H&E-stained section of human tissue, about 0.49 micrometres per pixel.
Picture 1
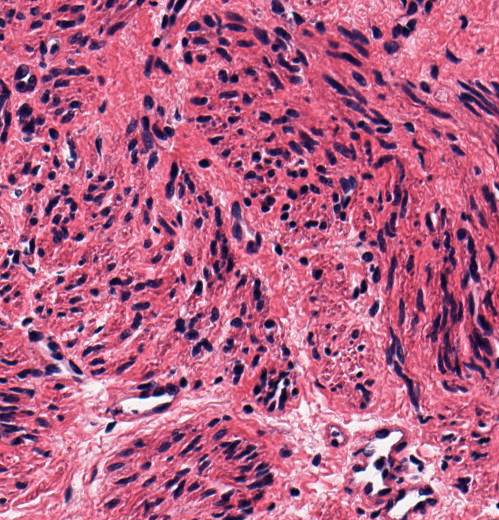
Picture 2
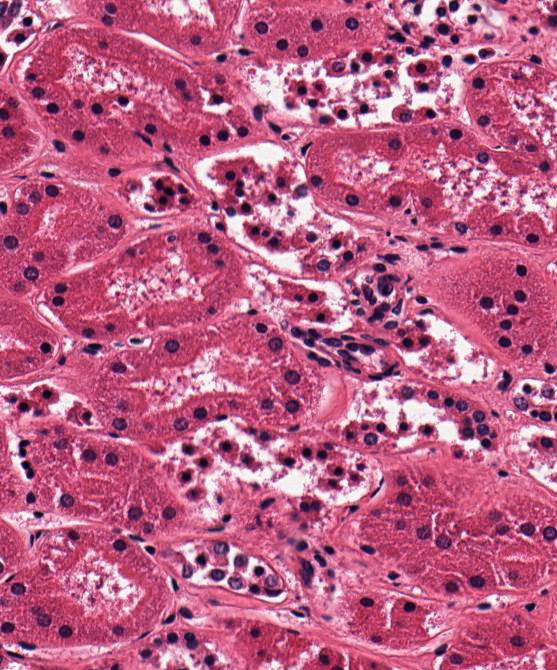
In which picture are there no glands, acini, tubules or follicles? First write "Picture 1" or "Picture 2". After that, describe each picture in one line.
Picture 1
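Picture 1: No epithelium or glands are present anywhere in the field.
Picture 2: The whole field is filled with closely packed tubular profiles cut in varied planes, separated by only thin strands of tissue.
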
